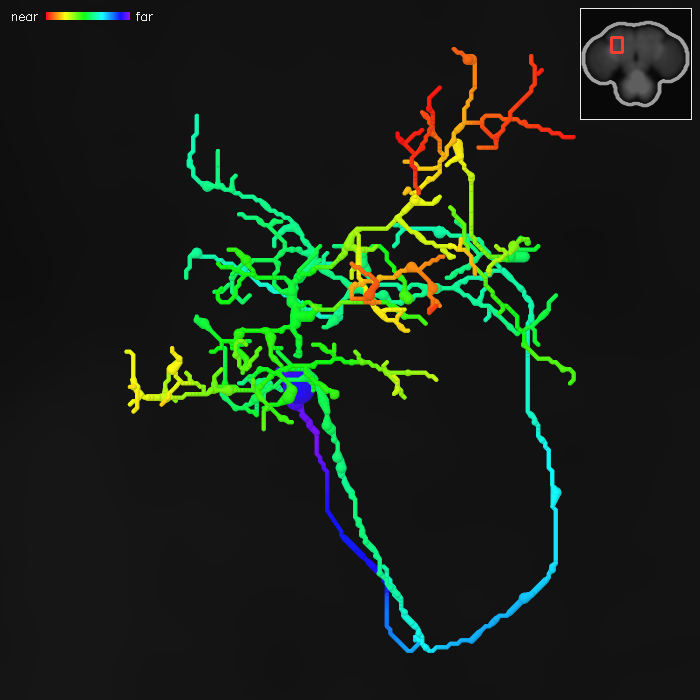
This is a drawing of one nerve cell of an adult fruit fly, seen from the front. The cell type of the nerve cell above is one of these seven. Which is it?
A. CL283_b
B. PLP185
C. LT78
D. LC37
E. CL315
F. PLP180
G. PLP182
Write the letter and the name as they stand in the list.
B. PLP185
